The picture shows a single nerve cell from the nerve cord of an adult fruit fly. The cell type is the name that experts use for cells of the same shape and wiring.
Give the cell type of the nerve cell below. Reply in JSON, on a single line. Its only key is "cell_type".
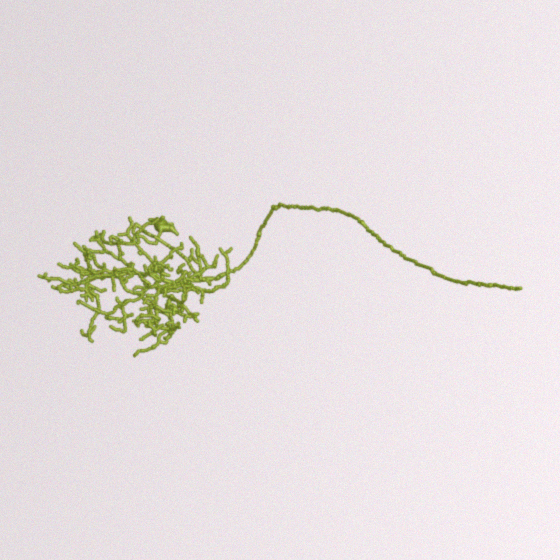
{"cell_type": "AN01B018"}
